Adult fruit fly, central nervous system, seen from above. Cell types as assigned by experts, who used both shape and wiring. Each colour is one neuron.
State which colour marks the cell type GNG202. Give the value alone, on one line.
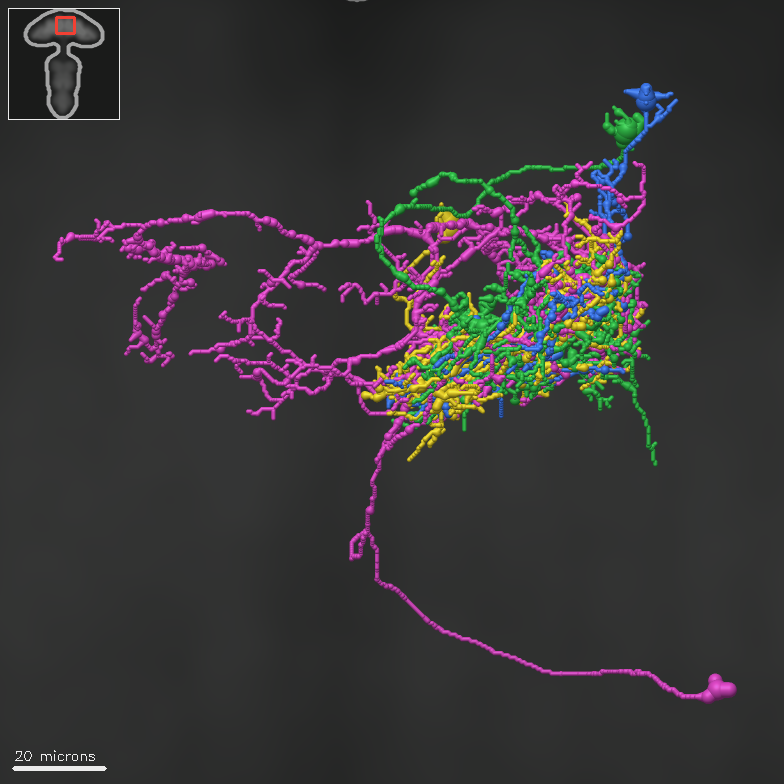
green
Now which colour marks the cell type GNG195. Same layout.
yellow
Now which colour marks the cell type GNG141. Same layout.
magenta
